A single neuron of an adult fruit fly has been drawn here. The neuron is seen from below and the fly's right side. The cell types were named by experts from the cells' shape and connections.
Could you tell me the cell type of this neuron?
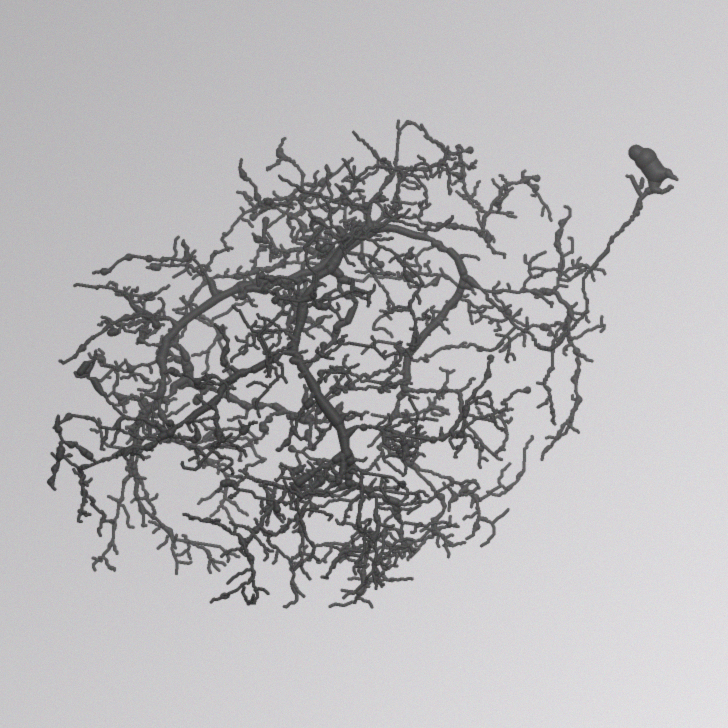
IN08A007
